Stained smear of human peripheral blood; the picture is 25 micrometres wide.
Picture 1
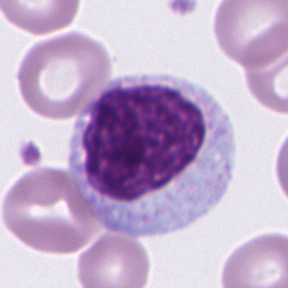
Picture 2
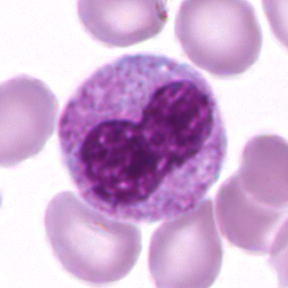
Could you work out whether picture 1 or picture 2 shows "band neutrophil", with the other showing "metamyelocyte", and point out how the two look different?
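The first picture, I'd say, is the metamyelocyte, and the second is the band neutrophil. Both have round, smooth outlines, and neither shows any nucleoli. The metamyelocyte's nucleus is a single mass without separate lobes, lying toward the upper left of the cell and filling about 50% of its area. That cell is about 15 micrometres across, with red cells touching its edge at the lower left. In the band neutrophil, the nucleus has two lobes joined by a broad waist, lined up from lower left to upper right.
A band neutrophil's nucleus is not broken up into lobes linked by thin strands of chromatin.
The chromatin differs as well: darker patches separated by paler strands in the metamyelocyte, dark purple and coarsely clumped in the band neutrophil.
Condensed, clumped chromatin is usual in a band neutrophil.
Then the cytoplasm: pale greyish-blue in the metamyelocyte, and in the band neutrophil carrying fine lilac granules scattered evenly through it.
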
